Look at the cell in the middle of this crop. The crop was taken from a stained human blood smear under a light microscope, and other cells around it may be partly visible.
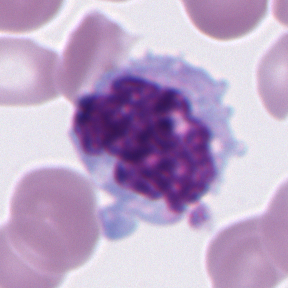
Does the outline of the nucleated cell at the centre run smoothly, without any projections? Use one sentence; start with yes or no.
No, what this cell has is a rough outline, not a smooth one.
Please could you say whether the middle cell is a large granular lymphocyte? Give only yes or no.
no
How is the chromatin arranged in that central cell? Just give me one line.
Its nuclear chromatin is gathered into coarse clumps.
